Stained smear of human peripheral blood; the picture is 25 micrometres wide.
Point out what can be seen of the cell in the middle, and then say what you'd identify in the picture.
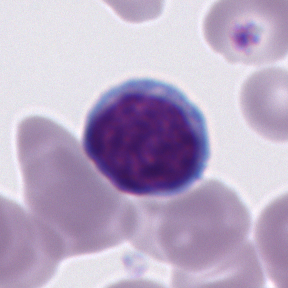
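Cell about 11 micrometres across. Nucleus round, no indentation, about 10 by 9 micrometres. Chromatin dense, dark purple, clumped. Cytoplasm only a thin rim, widest along the upper right edge. Cell is a typical lymphocyte.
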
